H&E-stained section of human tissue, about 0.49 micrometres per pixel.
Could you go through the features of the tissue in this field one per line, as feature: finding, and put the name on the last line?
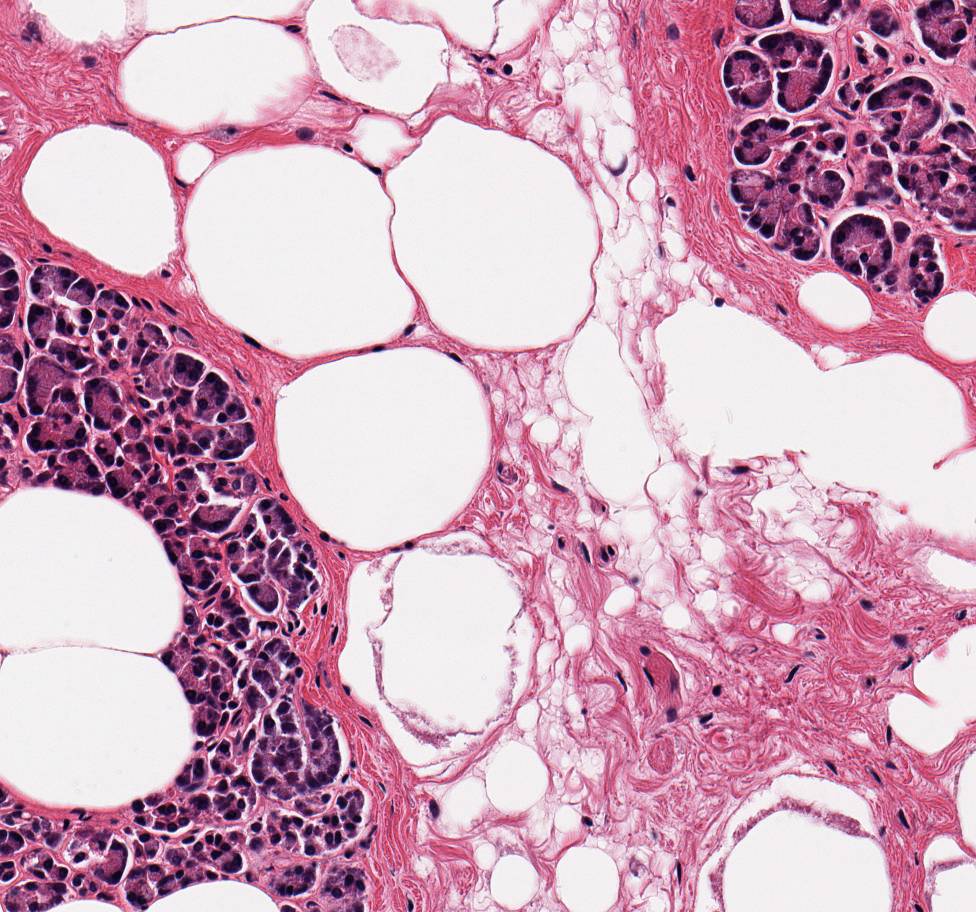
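Layout: acinar clusters along the left side and upper right corner; fat and loose stroma in the middle
Acini: small rounded cell groups with deeply stained purple cytoplasm
Acinar nuclei: small, round, dark
Stroma: loose, pale, fibrillar, with many small clear vacuoles, centre and right
Name: pancreas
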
